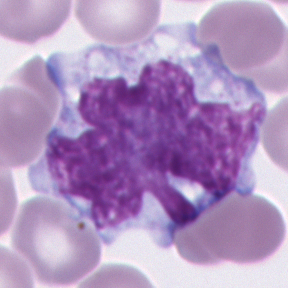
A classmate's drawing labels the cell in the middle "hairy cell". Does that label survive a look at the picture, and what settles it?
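First, the outline is irregular, with several blunt, scalloped bulges around the edge. Next, the nucleus takes up the greater part of the cell and shows no distinct nucleolus. Last, the cytoplasm is pale greyish-blue, with fine, faint pinkish granules scattered through it.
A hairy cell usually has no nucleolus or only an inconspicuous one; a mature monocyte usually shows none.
The missing nucleolus therefore fits both names.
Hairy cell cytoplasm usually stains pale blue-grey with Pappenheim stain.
The cytoplasm colour agrees with hairy cell.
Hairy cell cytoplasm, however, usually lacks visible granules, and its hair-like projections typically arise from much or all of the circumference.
The scattered granules, and bulges that are blunt rather than hair-like, count against hairy cell. The cell is a monocyte, not a hairy cell.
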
